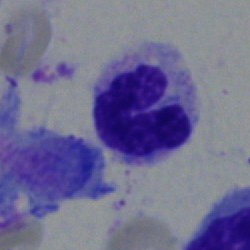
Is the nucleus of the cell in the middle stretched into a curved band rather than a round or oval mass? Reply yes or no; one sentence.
Yes, the nucleus has been drawn out into a curved band lacking separate lobes.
